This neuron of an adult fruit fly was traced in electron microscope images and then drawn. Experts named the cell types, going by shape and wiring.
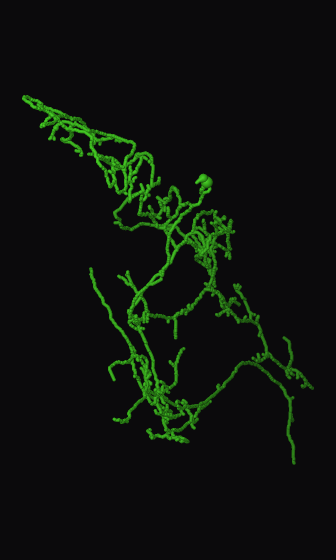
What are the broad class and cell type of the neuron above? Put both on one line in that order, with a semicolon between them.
nerve-cord intrinsic neuron; INXXX245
